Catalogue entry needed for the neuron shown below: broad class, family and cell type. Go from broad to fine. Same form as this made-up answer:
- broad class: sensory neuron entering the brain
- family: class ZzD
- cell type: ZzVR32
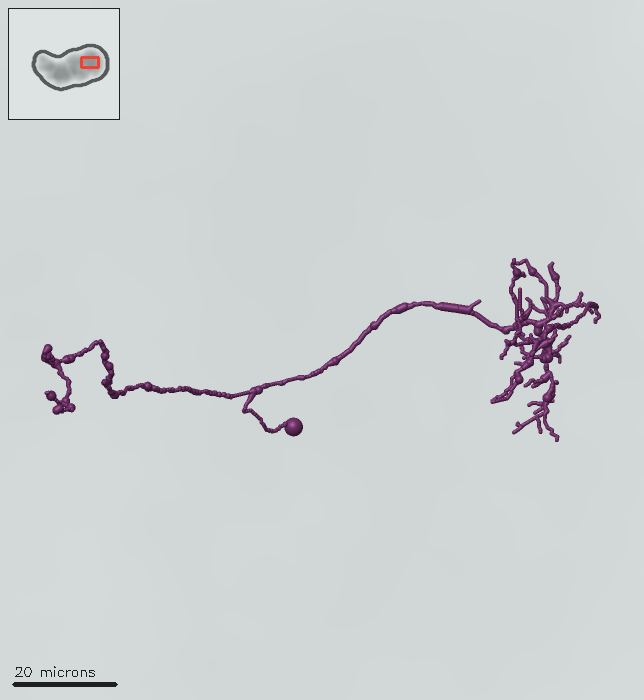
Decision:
- broad class: visual projection neuron
- family: LLPC
- cell type: LLPC2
